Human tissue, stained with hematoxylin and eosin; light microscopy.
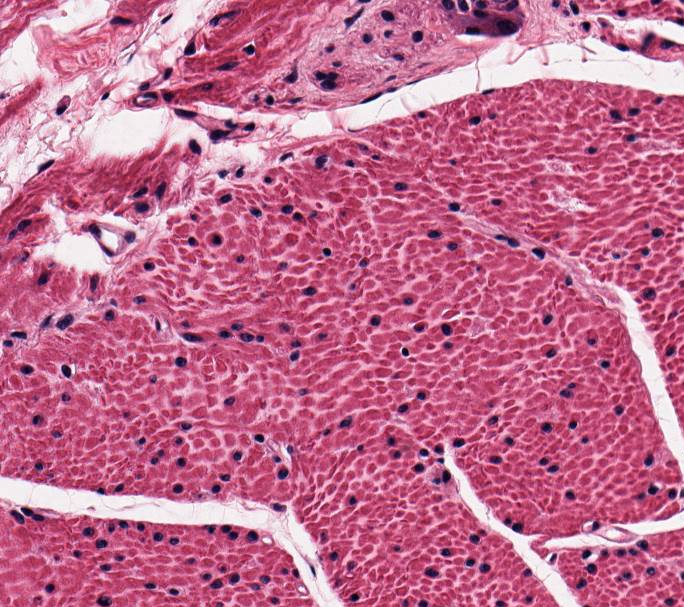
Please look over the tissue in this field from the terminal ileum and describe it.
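Most of this field, I'd say, is large bundles of smooth muscle cut in cross-section. Each cell shows as a small, closely packed, pink polygonal profile. Only a minority of those profiles hold a nucleus, and where one appears it is round, dark and central within its cell.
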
